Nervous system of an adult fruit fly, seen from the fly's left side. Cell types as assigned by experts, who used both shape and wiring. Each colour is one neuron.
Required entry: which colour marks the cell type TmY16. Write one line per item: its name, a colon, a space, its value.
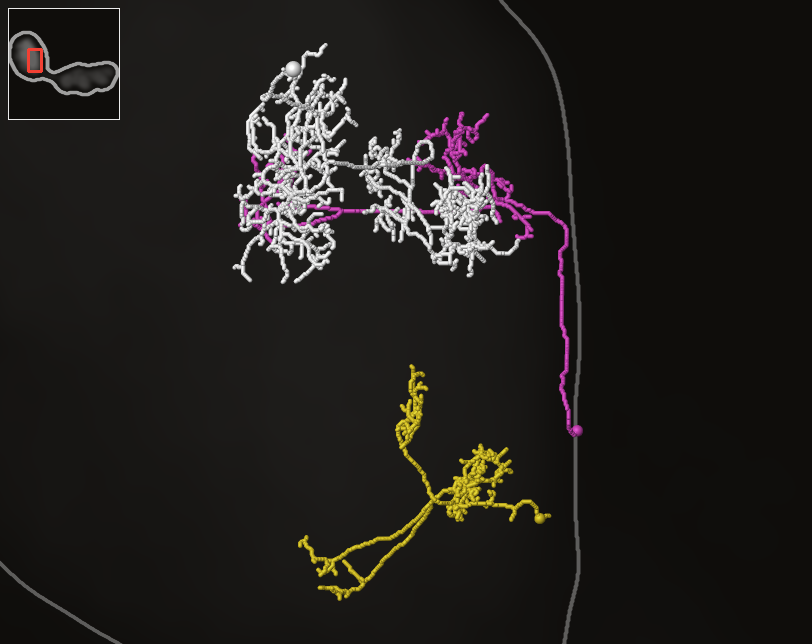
colour: white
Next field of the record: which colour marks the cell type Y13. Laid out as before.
colour: yellow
